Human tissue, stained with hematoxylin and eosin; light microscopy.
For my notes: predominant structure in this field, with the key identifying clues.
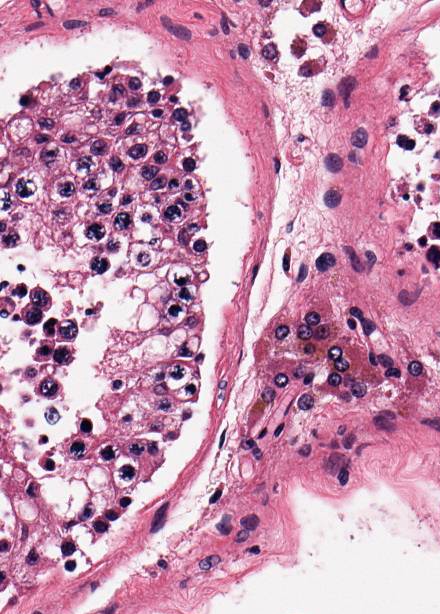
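Seminiferous tubule is the main structure here: a single large rounded profile filling the left half of the field, with loose interstitial tissue to its right. Many layers of crowded germ cells with round, darkly stained nuclei line it.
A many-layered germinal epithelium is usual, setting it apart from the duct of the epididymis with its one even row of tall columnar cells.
The centre holds irregular clear spaces among pale, vacuolated cytoplasm and loose cells.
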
